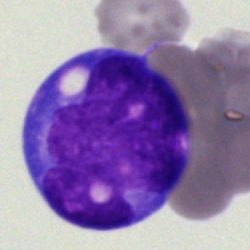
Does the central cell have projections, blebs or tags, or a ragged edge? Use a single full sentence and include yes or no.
No, the cell is bounded by a smooth, even outline.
